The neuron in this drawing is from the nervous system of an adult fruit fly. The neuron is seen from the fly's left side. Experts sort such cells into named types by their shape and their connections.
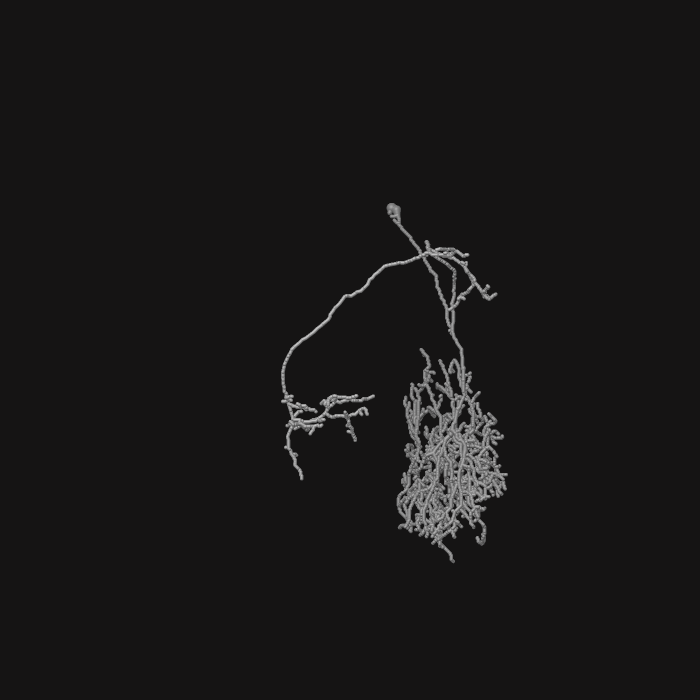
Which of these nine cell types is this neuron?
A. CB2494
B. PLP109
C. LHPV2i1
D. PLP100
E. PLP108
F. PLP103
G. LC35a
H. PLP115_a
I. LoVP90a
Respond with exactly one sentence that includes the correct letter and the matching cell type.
For cell type, option I, LoVP90a, applies to the neuron.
